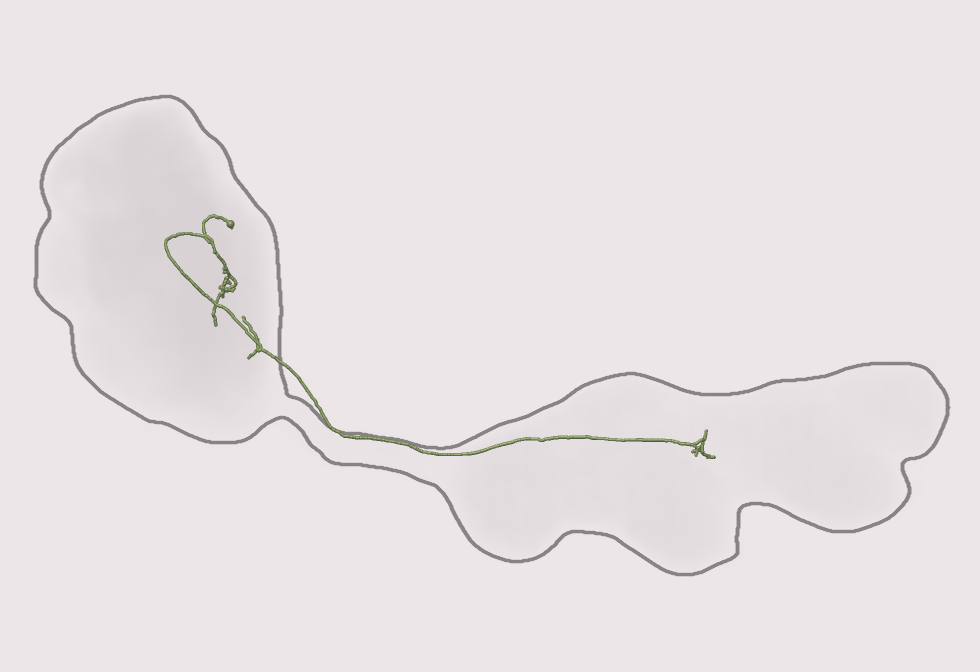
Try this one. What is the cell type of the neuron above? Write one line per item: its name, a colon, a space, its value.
cell type: DNpe008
